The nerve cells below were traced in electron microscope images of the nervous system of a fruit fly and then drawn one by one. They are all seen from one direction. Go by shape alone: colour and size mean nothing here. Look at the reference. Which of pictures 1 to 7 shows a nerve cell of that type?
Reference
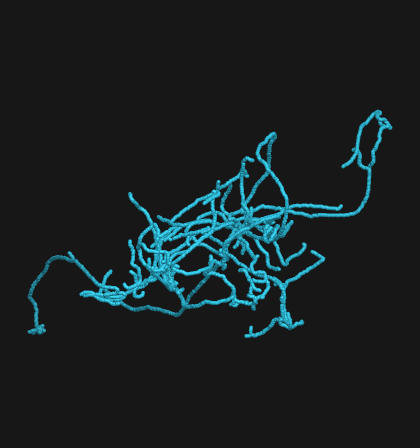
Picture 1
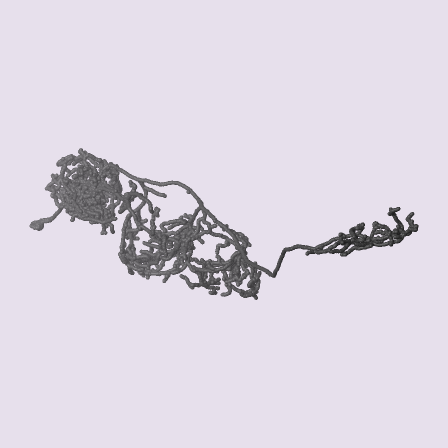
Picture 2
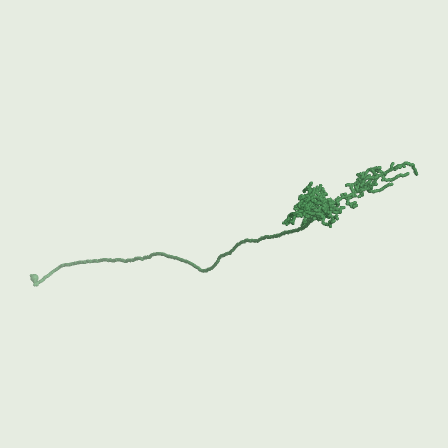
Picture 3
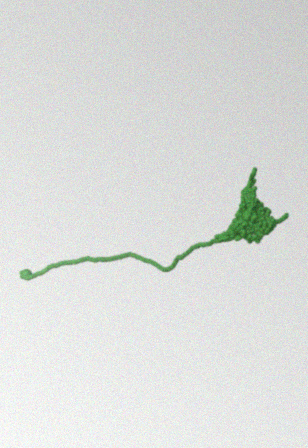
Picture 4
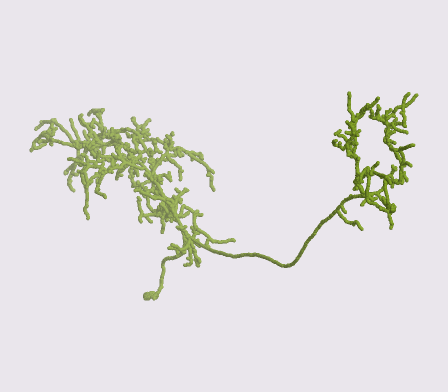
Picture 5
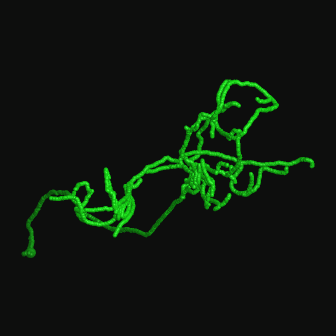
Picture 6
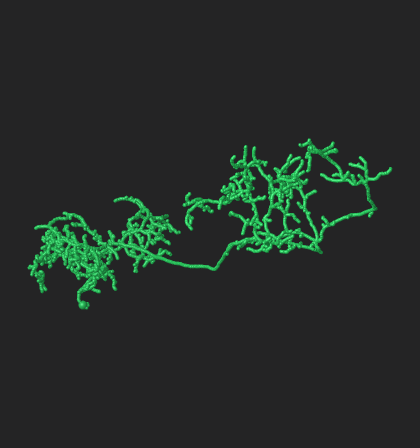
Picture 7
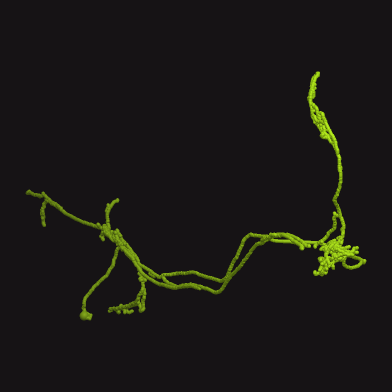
5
